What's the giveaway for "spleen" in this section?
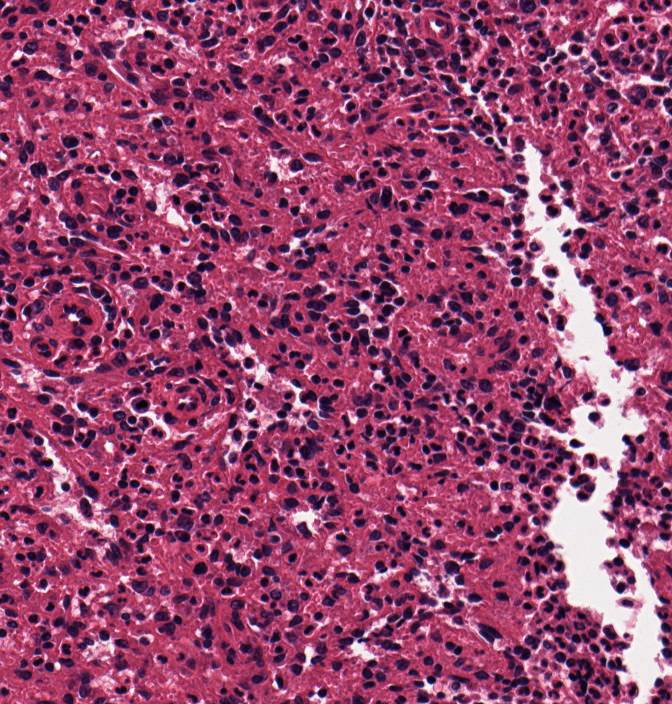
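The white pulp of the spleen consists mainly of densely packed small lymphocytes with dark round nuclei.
The many small, round, darkly stained nuclei here fit that description.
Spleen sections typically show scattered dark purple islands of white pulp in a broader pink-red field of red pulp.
In this field, though, the small dark nuclei lie scattered among larger cells throughout, not gathered into separate islands. The larger cells have pink, eosinophilic cytoplasm and oval to elongated nuclei. The tissue is densely cellular everywhere, with no glandular or lobular arrangement. On the left side, cells form concentric whorls around small central lumina.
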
